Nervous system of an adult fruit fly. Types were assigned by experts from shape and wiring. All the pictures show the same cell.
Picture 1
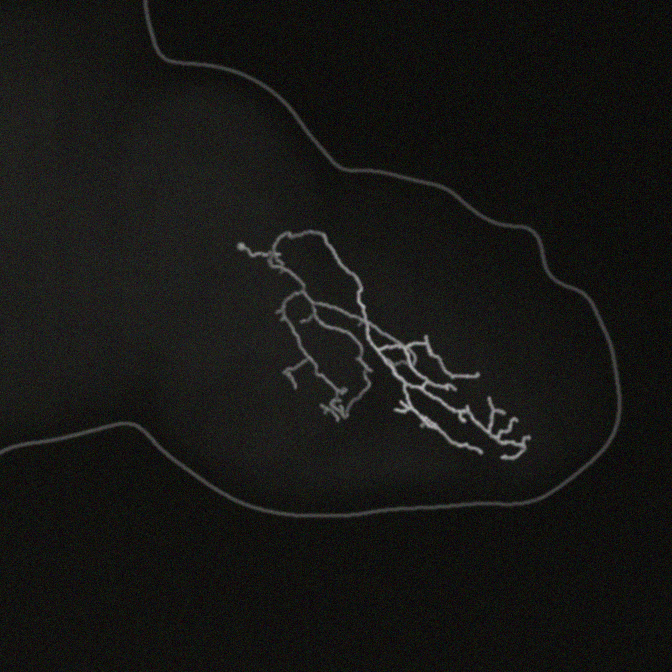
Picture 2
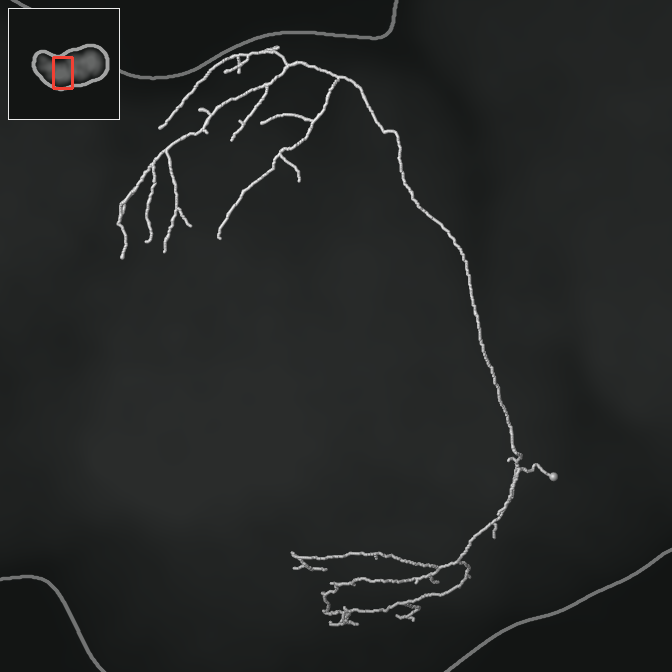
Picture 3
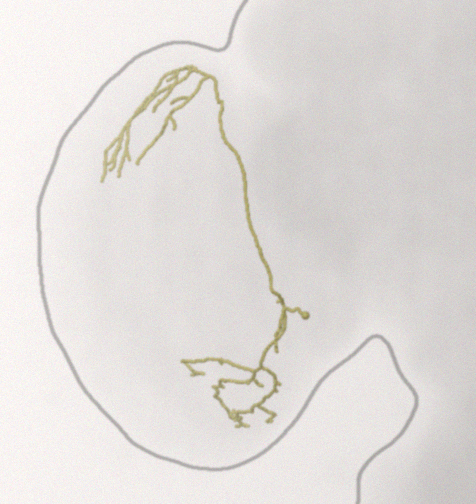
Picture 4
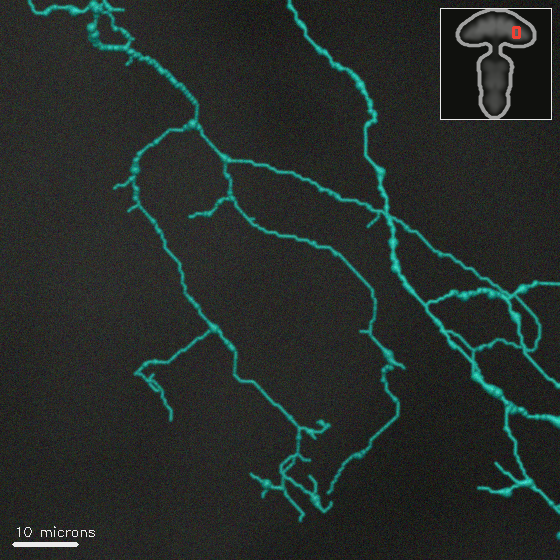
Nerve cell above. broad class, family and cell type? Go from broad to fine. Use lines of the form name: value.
broad class: optic-lobe intrinsic neuron
family: Cm
cell type: Cm23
